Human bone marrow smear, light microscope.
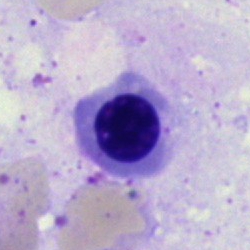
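Erythroblast, the cell in the middle of a stained human bone marrow smear. Its chromatin is dense and very dark purple, and no nucleoli can be seen in the nucleus. The rim of cytoplasm is wider on the left of the nucleus than on the right, and the cell outline is irregular rather than smoothly round.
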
